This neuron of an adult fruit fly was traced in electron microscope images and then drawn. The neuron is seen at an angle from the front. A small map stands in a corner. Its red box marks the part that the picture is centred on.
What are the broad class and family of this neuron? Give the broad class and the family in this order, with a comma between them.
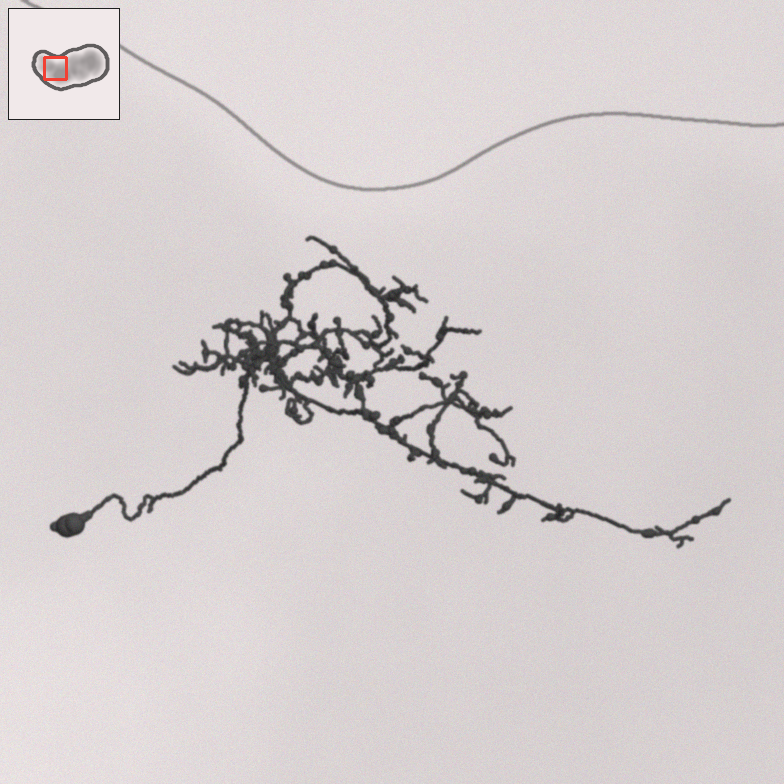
nerve-cord intrinsic neuron, hemilineage 16B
